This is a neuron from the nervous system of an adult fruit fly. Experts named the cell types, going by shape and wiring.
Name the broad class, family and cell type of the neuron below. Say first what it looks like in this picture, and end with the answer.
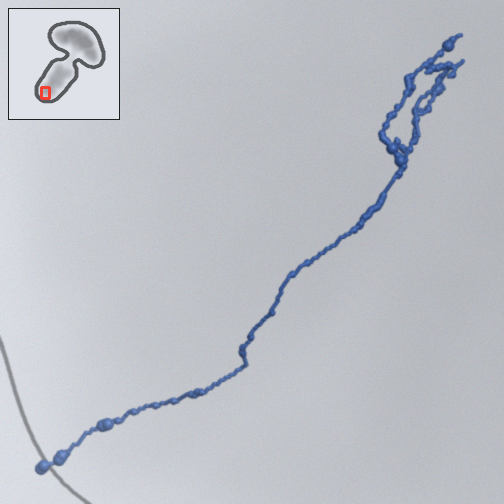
It is in the nerve cord and does not reach the brain. The drawing shows no cell body. It has a dozen or fewer branch ends. Its broad class is sensory neuron entering the nerve cord. The name of its family is class mechanosensory tactile. The cell type is SNta29.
